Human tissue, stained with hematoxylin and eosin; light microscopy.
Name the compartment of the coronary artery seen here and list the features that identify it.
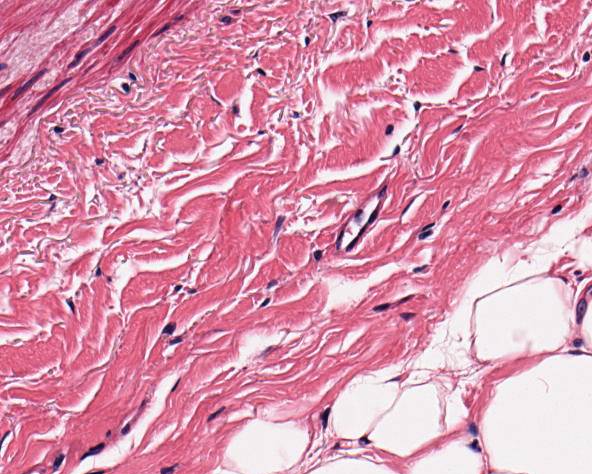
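That's the tunica adventitia. Collagen takes up most of the field, in bright pink bundles with narrow white clefts between many of them, and cells are sparse, the fibroblast nuclei between the bundles dark, thin and elongated.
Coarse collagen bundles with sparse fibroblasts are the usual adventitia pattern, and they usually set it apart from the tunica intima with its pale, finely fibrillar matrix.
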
